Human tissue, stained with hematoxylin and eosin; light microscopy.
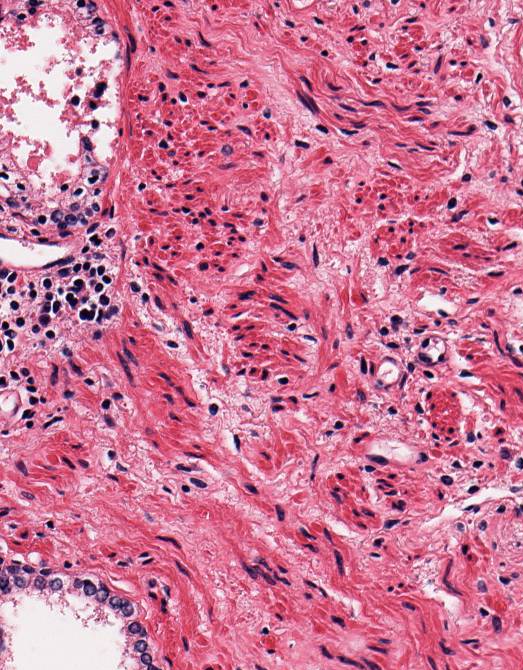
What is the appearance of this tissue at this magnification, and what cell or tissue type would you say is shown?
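I see a stroma of smooth muscle cell bundles with pink cytoplasm, running in several directions, their nuclei elongated and dark. At the left middle, just below the upper-left lumen, sits a cluster of lymphocytes with small, round, dark nuclei. The bottom-left lumen is lined by epithelial cells with round, dark nuclei. This is prostate.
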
